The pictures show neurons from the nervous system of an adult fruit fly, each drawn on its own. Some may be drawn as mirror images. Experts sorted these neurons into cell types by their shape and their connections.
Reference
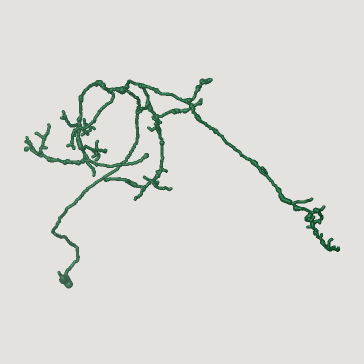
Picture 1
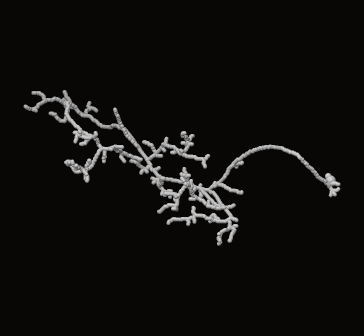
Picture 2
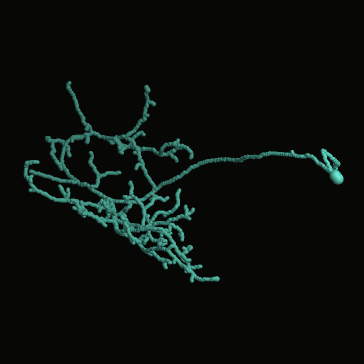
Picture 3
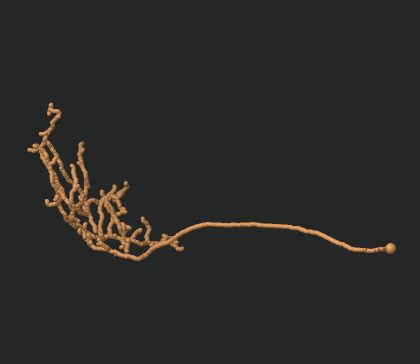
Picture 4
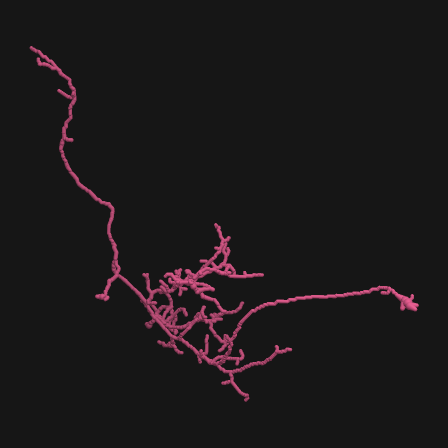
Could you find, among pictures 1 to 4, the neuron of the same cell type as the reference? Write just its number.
4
